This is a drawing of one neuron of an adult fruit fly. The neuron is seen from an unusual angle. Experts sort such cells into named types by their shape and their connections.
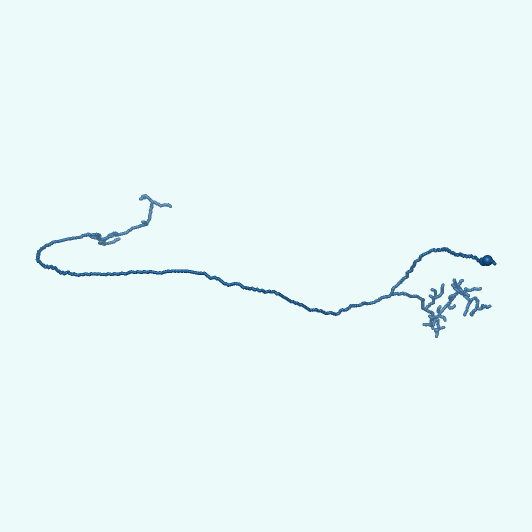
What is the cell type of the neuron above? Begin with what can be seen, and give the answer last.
Its cell body lies on the right of the picture. As drawn here it is more than twice as wide as it is tall. It is a visual projection neuron. The cell type is LoVP12.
